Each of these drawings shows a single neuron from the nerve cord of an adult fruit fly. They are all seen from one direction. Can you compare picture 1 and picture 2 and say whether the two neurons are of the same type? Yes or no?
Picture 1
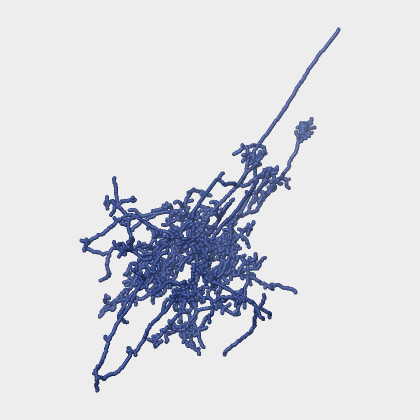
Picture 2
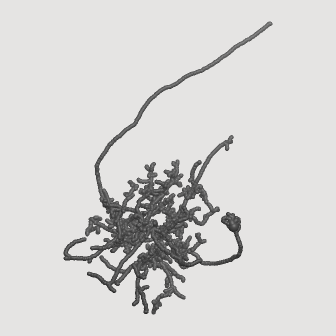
no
